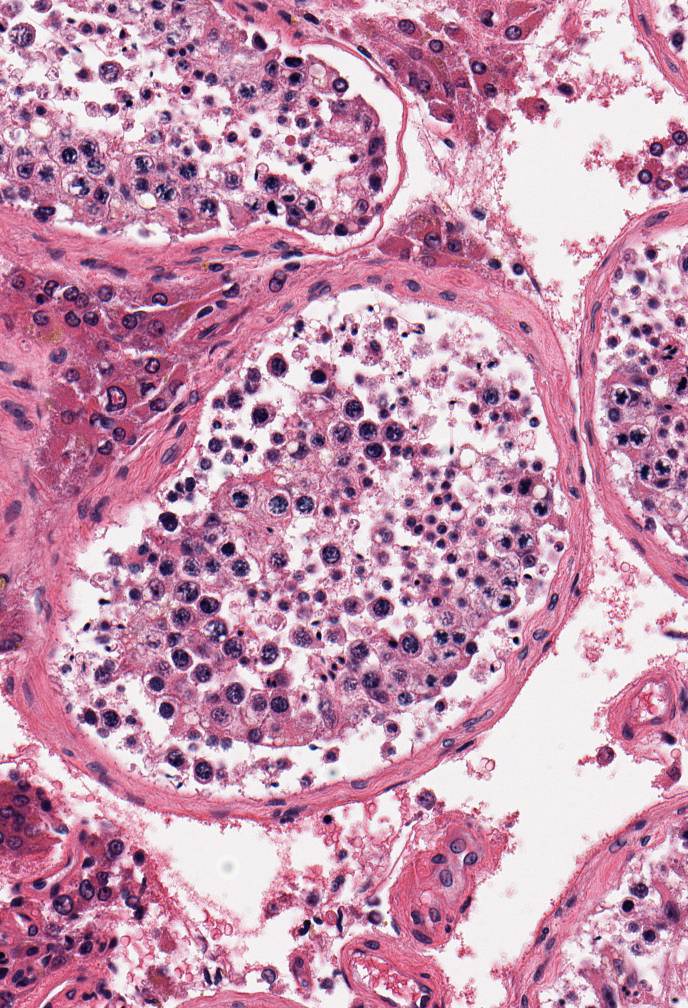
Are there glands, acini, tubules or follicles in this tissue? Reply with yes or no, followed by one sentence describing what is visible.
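Yes. The field is made up of rounded tubules cut across, with one large tubule in the centre and parts of others at the edges.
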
